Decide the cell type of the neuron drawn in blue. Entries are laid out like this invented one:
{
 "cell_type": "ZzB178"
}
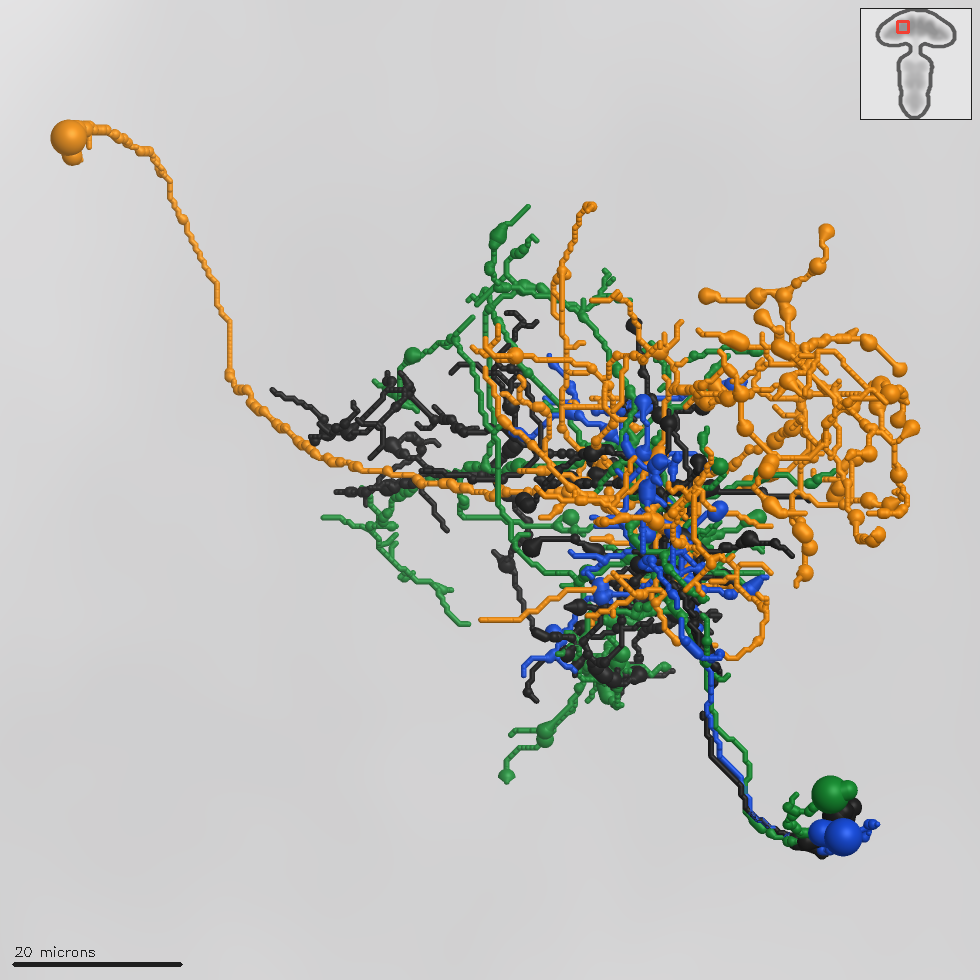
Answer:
{
 "cell_type": "SLP291"
}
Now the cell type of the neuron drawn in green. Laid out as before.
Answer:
{
 "cell_type": "SLP289"
}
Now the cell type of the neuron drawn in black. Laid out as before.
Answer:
{
 "cell_type": "SLP288"
}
